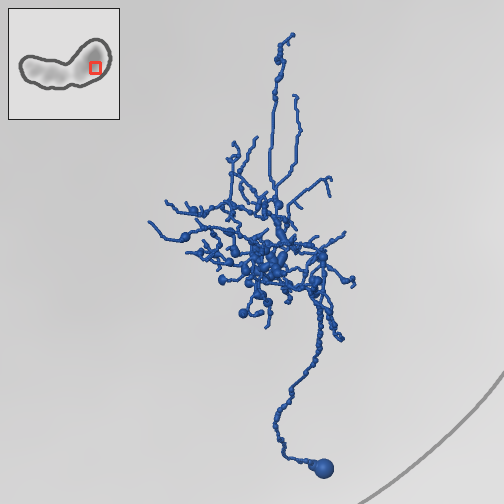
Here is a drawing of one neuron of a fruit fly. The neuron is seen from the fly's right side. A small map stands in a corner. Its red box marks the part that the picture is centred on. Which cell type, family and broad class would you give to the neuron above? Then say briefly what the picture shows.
Its cell type is PRW022. Its family is hemilineage TRdl_a. It is a central-brain intrinsic neuron. Dozens of branch ends can be seen. As drawn here it is taller than it is wide.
